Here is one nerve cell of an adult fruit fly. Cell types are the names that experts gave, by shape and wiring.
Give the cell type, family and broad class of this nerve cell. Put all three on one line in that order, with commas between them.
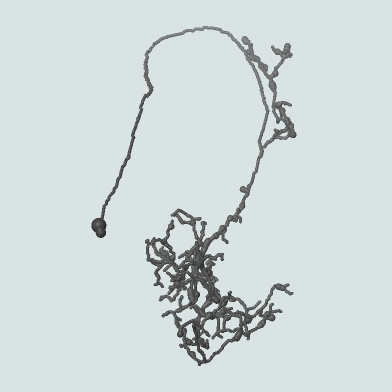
IN12B065, hemilineage 12B, nerve-cord intrinsic neuron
